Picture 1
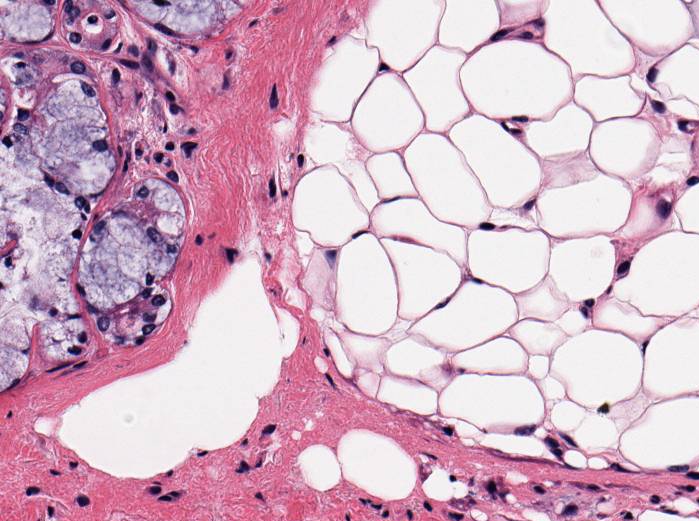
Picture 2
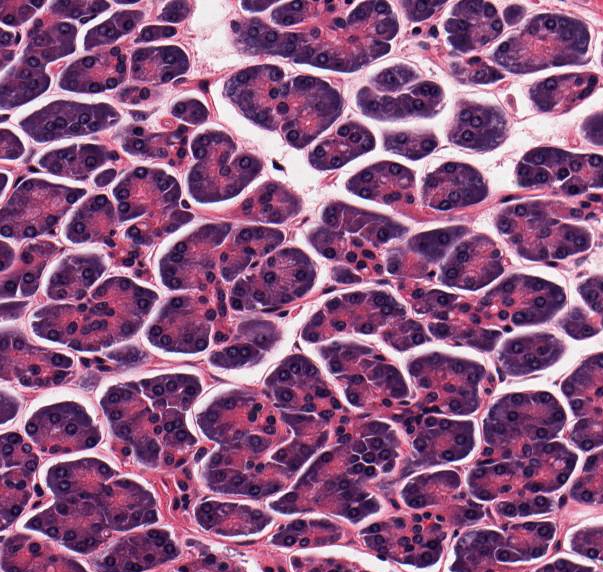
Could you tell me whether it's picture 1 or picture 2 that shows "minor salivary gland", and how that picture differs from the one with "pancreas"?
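Picture 1: minor salivary gland. Picture 2: pancreas. Picture 1 mixed: glandular tissue upper left, fibrous band through centre, fat in right half; few adipocyte nuclei, flattened against cell edges. Its acini: pale blue-grey, foamy mucous cytoplasm; nuclei small, dark, pressed to outer edge. Picture 2: whole field closely packed rounded epithelial acini, no larger ducts among them. Nuclei round, basal around the unit's outer edge, each with a small dark nucleolus; cytoplasm purple at base, pinker toward acinar centre.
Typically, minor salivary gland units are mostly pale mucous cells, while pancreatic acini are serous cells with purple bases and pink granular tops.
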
